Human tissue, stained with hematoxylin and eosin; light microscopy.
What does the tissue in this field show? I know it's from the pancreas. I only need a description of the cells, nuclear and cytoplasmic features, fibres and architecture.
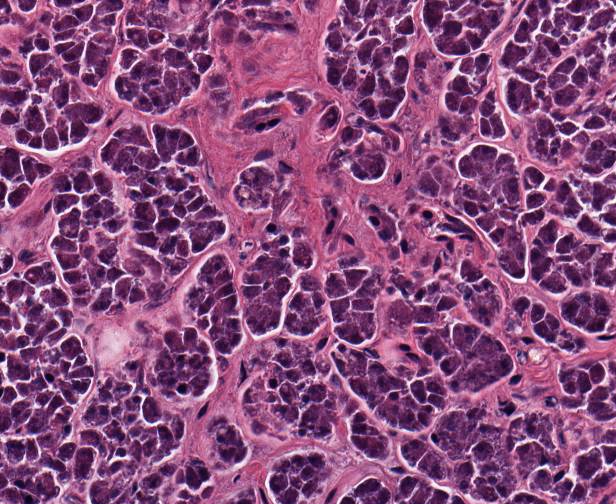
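Cells in the nests have deeply purple, granular cytoplasm, and their small dark nuclei are hard to separate from it. Through the centre runs a stromal band with scattered elongated dark nuclei. Fat cells: none anywhere in the field.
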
